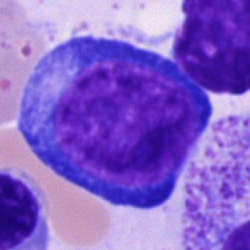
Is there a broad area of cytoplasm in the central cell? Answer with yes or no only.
Yes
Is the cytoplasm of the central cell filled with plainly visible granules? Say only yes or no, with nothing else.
No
